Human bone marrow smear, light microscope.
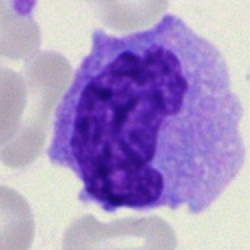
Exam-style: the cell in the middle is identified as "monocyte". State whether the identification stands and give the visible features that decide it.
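Start with the outline: irregular, with small blunt bulges at the upper left. The nucleus lies toward the left, leaving a wider band of cytoplasm on the right. The chromatin is dark purple and clumped with paler patches; no distinct nucleoli show. The cytoplasm is abundant and pale lilac-grey.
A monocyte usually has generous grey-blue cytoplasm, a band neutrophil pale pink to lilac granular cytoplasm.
The amount favours monocyte; the lilac-grey tone has something of both.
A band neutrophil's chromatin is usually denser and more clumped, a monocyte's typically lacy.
Despite the clumping, the name monocyte fits.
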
